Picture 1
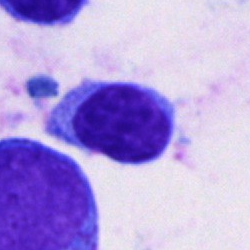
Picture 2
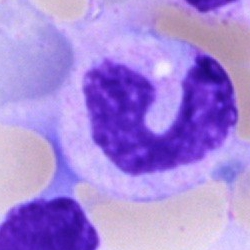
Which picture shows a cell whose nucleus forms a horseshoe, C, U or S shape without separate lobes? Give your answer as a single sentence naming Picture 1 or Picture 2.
There is a band-shaped, curved nucleus without separate lobes in picture 2.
